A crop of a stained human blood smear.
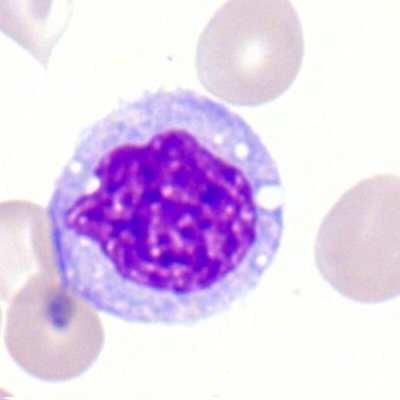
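Monocyte: nucleus irregular and folded in outline, with several indentations. Cytoplasm pale grey-blue, of fine, faint granular texture. Several small clear vacuoles in cytoplasm near cell edge.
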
